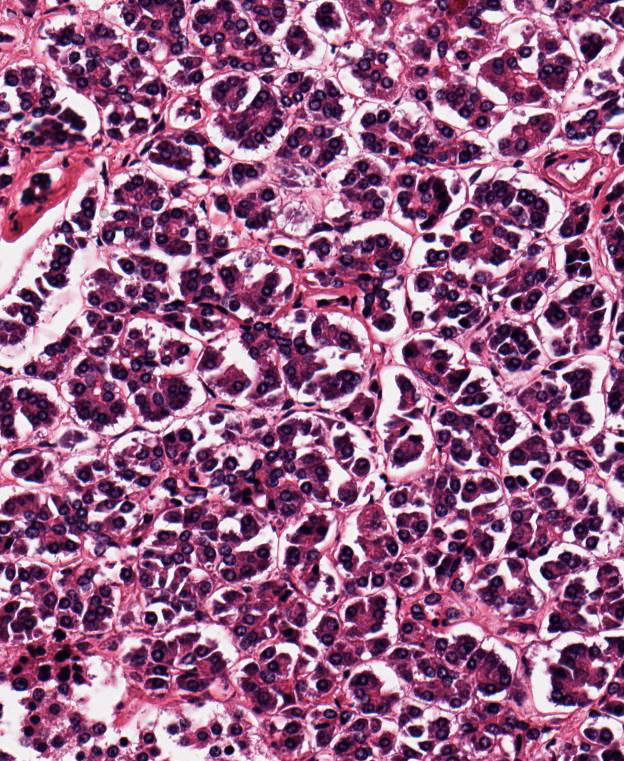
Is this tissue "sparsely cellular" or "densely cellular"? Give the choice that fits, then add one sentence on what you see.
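Densely cellular. Across the whole field the cells lie in small rounded nests packed closely side by side.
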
